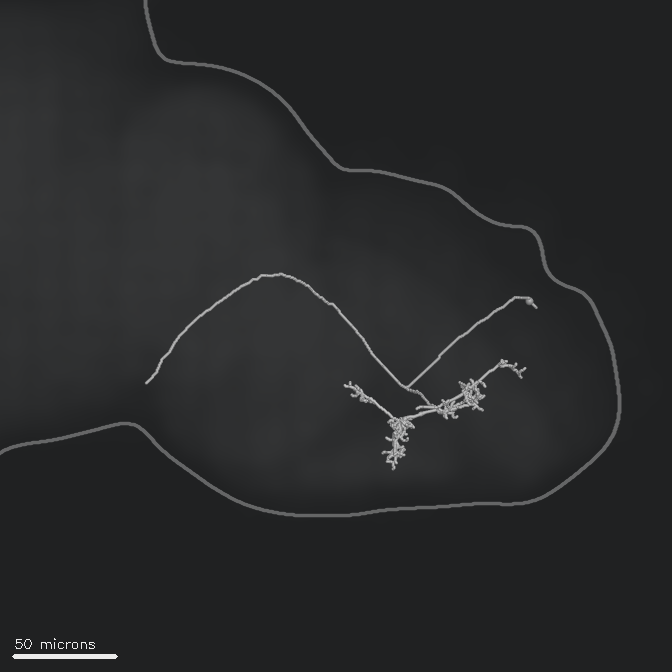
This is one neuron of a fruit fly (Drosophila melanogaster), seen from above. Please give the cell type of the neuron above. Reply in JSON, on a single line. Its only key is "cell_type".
{"cell_type": "TmY14"}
